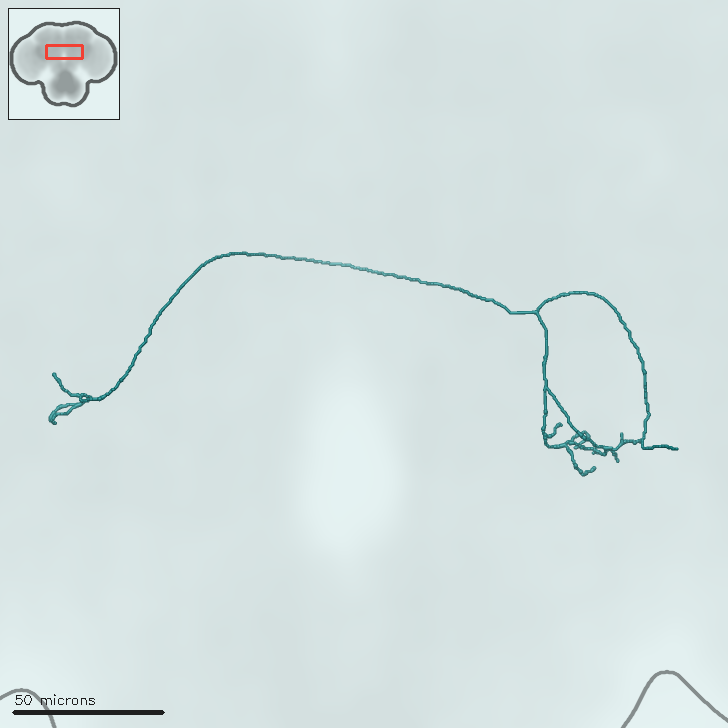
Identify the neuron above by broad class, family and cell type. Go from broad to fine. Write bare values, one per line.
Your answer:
sensory neuron entering the brain
class olfactory
ORN_VA1v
